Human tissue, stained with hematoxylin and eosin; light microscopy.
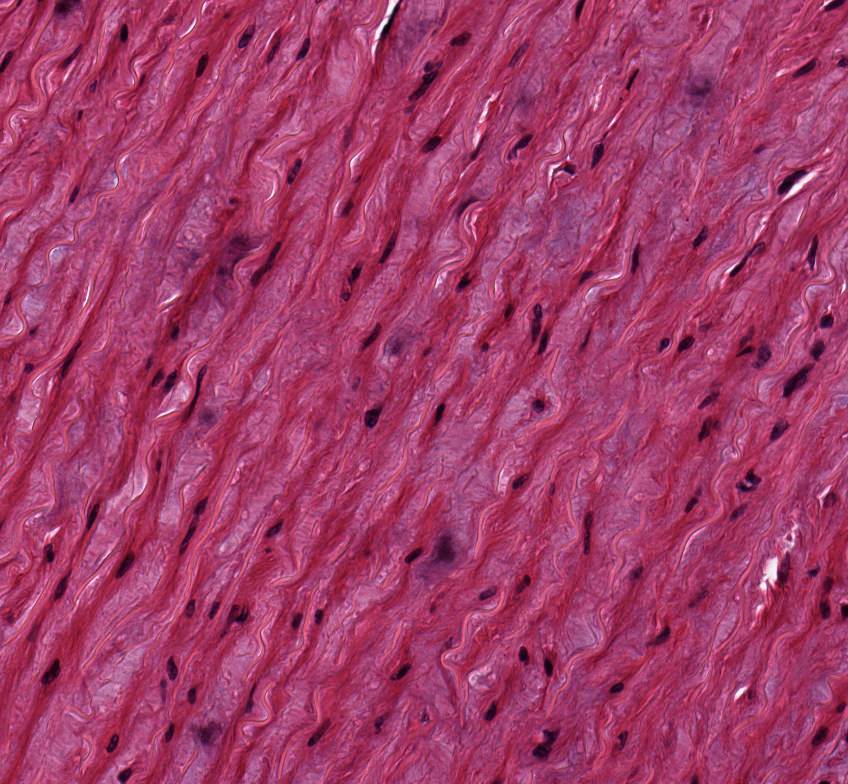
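Aorta: parallel pink fibres cross the whole field, slanting from lower left to upper right; look closely and you'll see they are wavy rather than straight. Their elongated, dark nuclei lie parallel to them, scattered fairly evenly without gathering into clusters.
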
